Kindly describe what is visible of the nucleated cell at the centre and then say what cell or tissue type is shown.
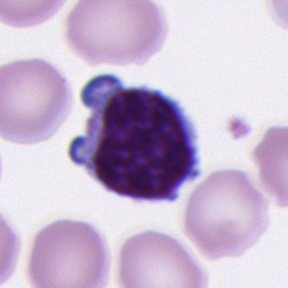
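The nucleus has dark purple, densely clumped chromatin. Pale bluish cytoplasm is visible mainly on the left side of the nucleus, and two small rounded blue blebs bulge from the left edge of the cell. This is a typical lymphocyte.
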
